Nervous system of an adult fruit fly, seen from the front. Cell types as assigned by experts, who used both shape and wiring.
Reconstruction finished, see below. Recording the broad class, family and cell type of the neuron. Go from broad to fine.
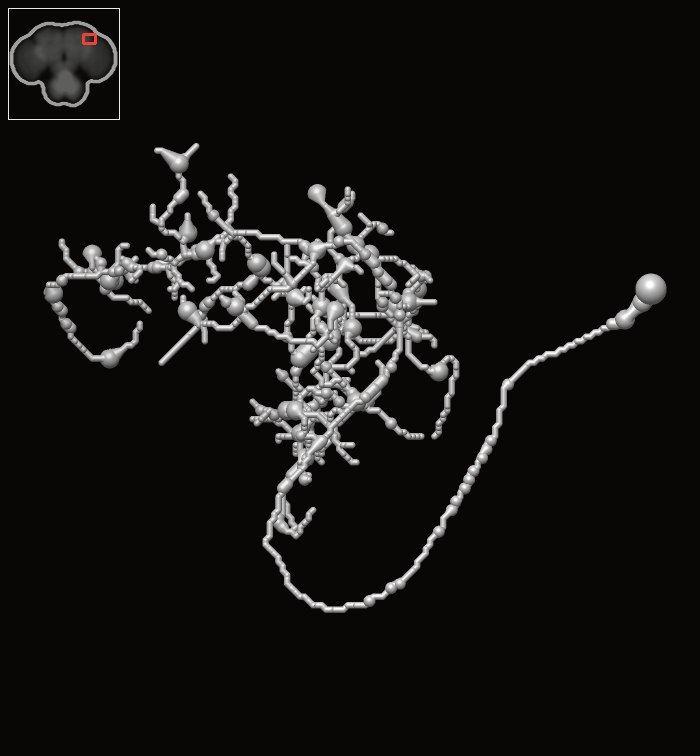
central-brain intrinsic neuron; hemilineage LHl4_dorsal; CB2678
